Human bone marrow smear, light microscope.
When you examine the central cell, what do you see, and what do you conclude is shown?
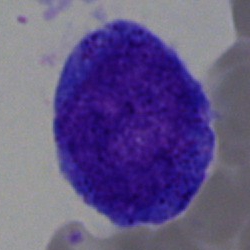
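First, the outline: oval, taller than it is wide. Next, the surroundings: pale grey unnucleated cells press against its right side. Third, the picture is somewhat blurred, which softens fine detail. Last, the name: promyelocyte.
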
